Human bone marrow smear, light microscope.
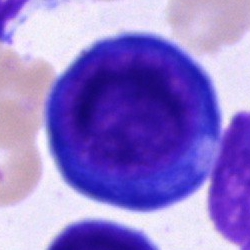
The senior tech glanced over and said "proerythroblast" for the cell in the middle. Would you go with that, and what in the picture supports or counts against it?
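Here's what's there: a round cell with deep blue cytoplasm, no granules you can see, a paler patch of cytoplasm at the lower right, and another nucleated cell touching its right edge. For erythroblast, the blue is what matters.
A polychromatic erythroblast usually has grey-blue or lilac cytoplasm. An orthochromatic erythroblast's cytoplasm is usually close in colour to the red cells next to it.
The deep blue here sets this cell apart from both of those. The missing granules don't count against erythroblast, though.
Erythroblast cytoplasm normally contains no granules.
So proerythroblast fits, not erythroblast.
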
